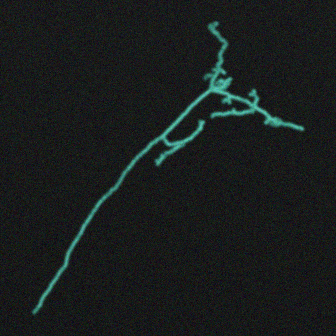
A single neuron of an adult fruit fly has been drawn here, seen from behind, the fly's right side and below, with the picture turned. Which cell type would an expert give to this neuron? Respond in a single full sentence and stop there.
The cell type name SNta12 applies to this neuron.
